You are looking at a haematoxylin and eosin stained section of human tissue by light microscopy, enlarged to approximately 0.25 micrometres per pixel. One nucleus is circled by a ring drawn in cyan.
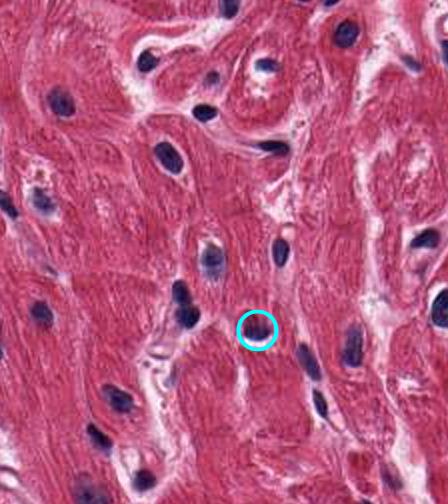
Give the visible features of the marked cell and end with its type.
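The nucleus is rounded to slightly oval, broader and less elongated than the spindle-shaped nuclei lying along the neighbouring fibres. A narrow clear white crescent borders the lower edge of the nucleus. The nucleus sits within abundant deep pink cytoplasm with a fine streaky, fibrillar texture. The cell lies among closely packed pink fibres that run roughly top to bottom, and no sharp outline separates it from its neighbours. The marked cell is a cardiomyocyte.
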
